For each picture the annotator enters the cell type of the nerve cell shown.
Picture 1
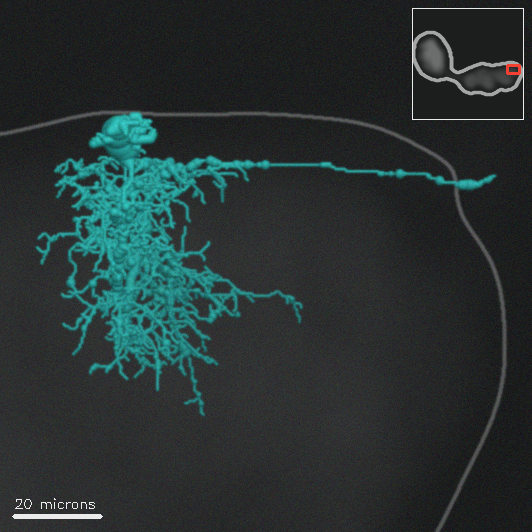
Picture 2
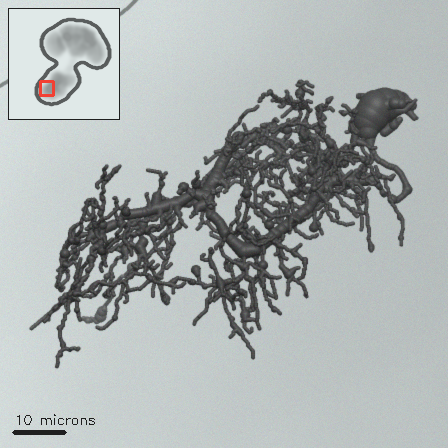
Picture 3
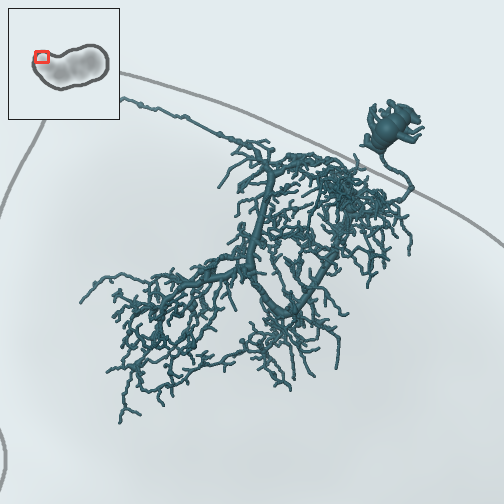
MNad06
